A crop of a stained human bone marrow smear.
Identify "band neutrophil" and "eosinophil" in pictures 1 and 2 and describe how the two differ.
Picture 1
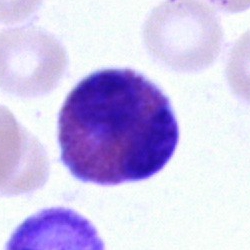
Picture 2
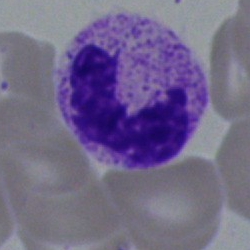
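Picture 1 is the eosinophil; picture 2, the band neutrophil. Picture 1: round, smooth outline, no surface projections, no clear vacuoles. Its staining is paler reddish-purple at lower left and darkest, deep blue-purple, along the right side, and the border between nucleus and cytoplasm is hard to make out. Picture 2, by contrast, has a clearly curved nucleus: a horseshoe along the left and lower parts of the cell, wrapped around a pale patch of cytoplasm at upper right.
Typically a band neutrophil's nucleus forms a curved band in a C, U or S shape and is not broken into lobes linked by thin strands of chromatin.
Its chromatin is dark purple and coarsely clumped, with no nucleoli, and no vacuoles show in the cytoplasm.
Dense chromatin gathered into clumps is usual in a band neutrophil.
Pale grey red cells lie beside it on the left, right and lower sides.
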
